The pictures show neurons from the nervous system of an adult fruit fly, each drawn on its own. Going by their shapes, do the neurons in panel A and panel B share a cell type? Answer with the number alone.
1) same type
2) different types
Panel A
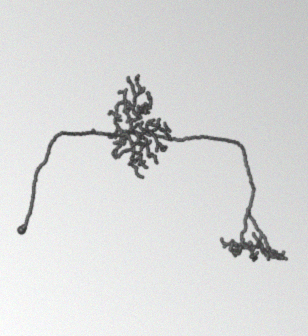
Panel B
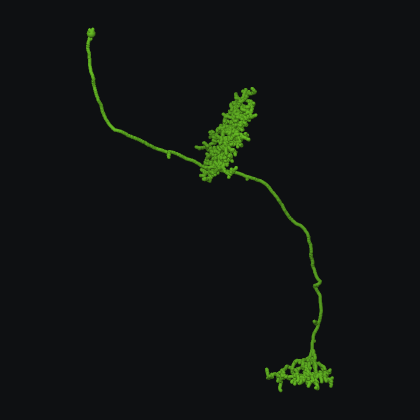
1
